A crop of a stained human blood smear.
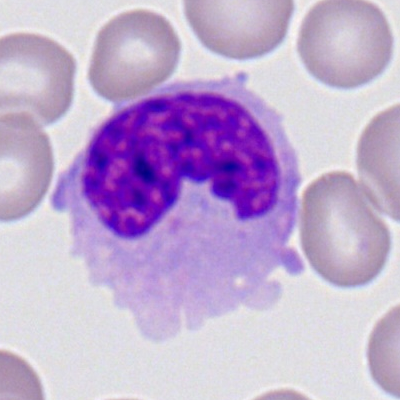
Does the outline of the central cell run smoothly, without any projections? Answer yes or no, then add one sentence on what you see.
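No. The lower border of the cell is ragged with small blunt projections.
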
